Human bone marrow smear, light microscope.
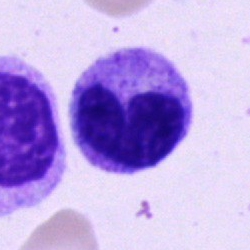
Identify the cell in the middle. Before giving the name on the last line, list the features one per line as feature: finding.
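Outline: round and smooth, as you can see all the way round.
Nucleus: sitting low, in the lower part of the cell.
Cytoplasm: a wider band above the nucleus, pale lilac-blue.
Granules: fine and purple, scattered through the cytoplasm.
Name: band neutrophil.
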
